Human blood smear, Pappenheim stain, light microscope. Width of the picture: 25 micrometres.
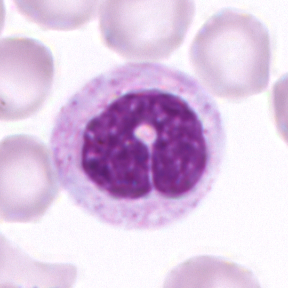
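Band neutrophil in a stained smear of human peripheral blood. The cell is round with a smooth outline and no surface projections. A narrow cleft runs up into the nucleus from its lower edge, and no nucleoli are visible. Fine pink-violet granules are scattered through the cytoplasm.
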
